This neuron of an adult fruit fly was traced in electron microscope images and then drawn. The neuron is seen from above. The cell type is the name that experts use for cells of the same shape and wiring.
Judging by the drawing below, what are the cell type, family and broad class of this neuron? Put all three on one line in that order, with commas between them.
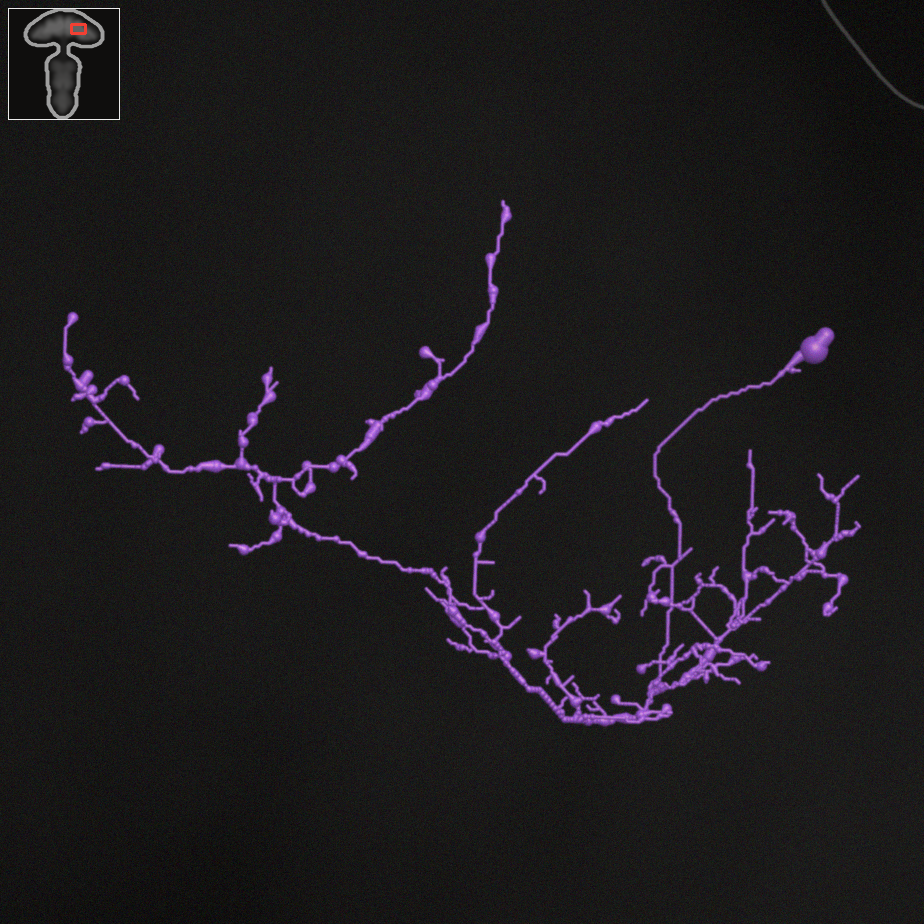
CB1687, hemilineage SLPpl3, central-brain intrinsic neuron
